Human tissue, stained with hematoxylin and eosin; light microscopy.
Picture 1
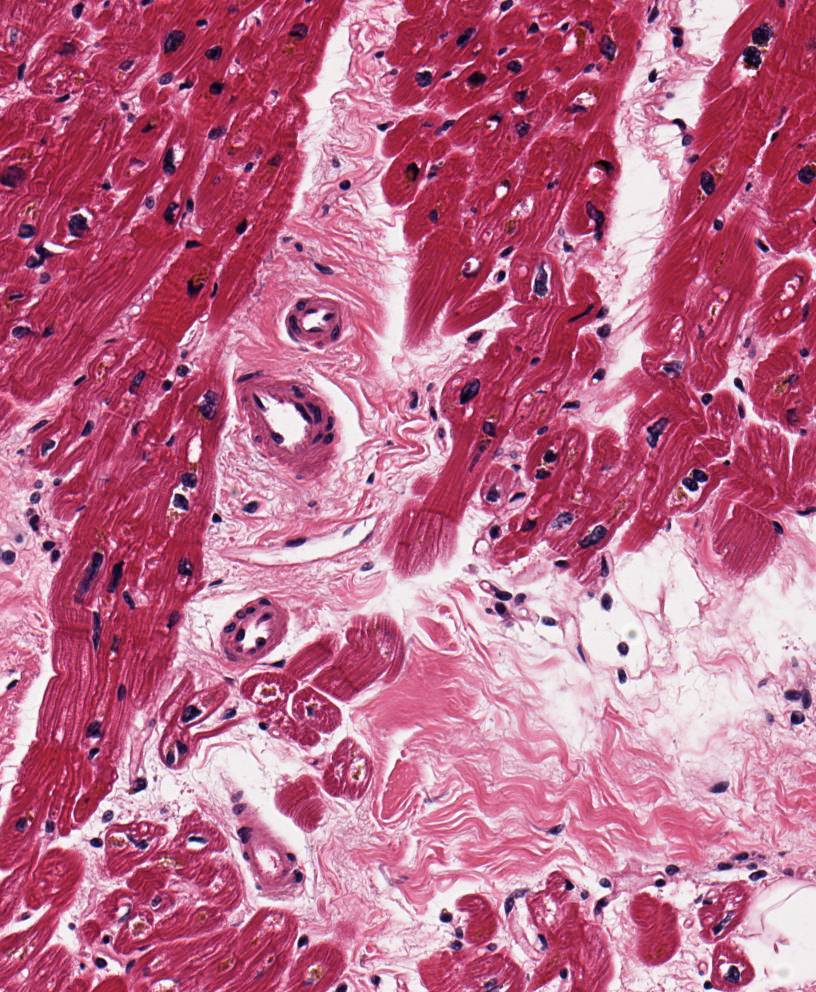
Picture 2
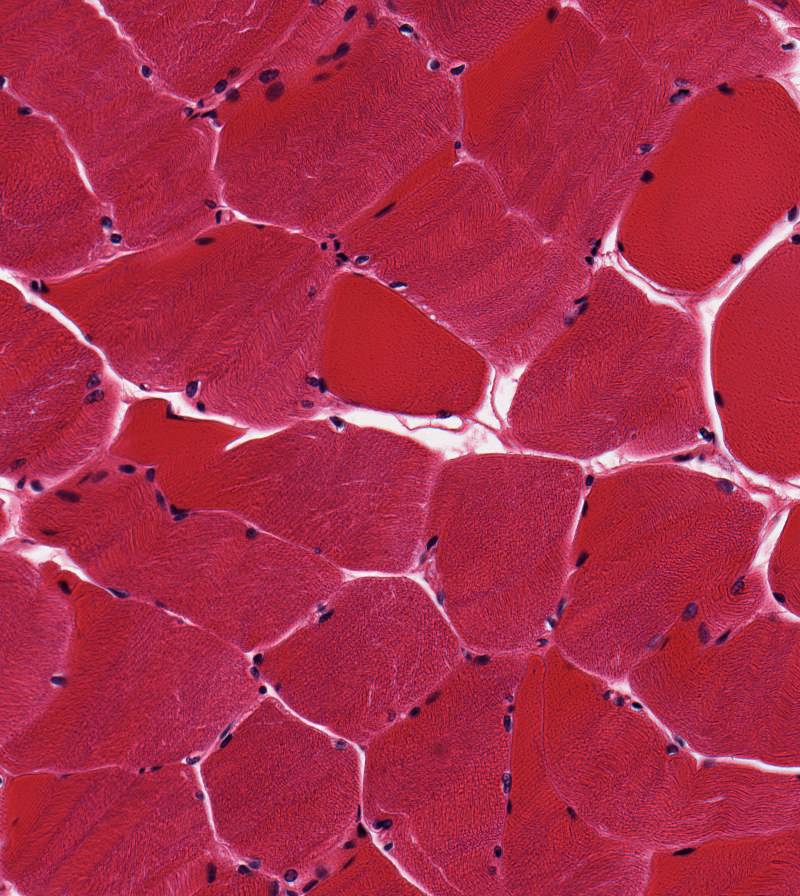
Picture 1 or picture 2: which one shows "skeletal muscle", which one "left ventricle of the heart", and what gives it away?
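You've got the left ventricle of the heart in picture 1 and skeletal muscle in picture 2. The fibres of picture 1 each have a single central oval nucleus, while the small, dark, oval nuclei of picture 2 sit at the fibre edges.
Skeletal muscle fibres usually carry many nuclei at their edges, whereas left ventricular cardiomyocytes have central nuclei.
Picture 1 also shows fine transverse cross-striations along the longitudinally cut fibres on the left, and small golden-brown granules clustered beside many nuclei. A broad zone of pale pink, wavy collagen divides the bundles centrally and at lower right in picture 1; picture 2 has only thin pale strands between fibres, and no fat cells. Most fibres in picture 2 have a fine streaky or speckled texture in their pink cytoplasm.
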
